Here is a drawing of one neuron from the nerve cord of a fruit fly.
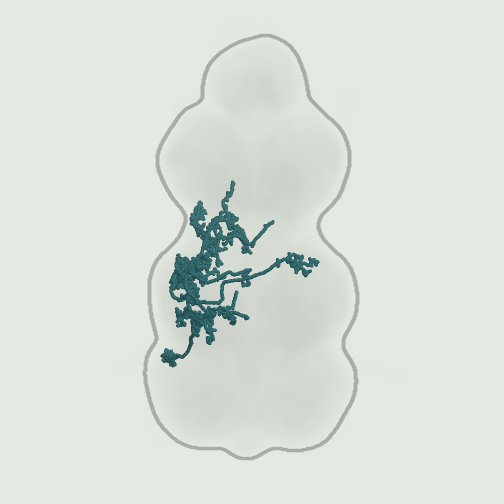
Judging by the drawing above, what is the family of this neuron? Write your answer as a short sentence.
The family is hemilineage 03B.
